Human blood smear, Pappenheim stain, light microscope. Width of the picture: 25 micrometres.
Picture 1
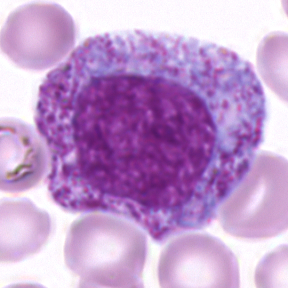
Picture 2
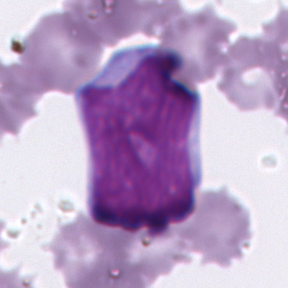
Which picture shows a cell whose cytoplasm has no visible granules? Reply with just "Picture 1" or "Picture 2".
Picture 2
